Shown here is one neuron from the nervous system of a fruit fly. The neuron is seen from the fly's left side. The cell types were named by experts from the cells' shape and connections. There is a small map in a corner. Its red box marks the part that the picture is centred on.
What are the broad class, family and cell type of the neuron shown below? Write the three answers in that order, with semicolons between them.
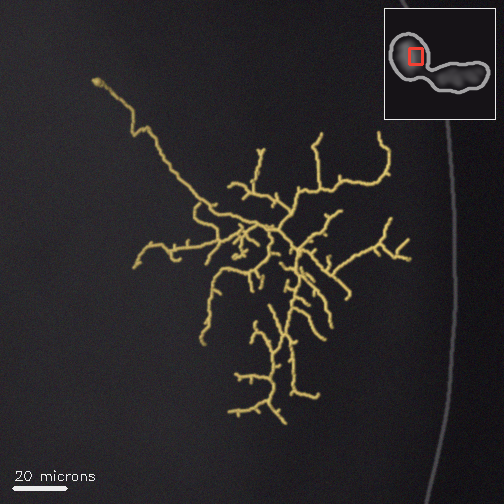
optic-lobe intrinsic neuron; Cm; Cm12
